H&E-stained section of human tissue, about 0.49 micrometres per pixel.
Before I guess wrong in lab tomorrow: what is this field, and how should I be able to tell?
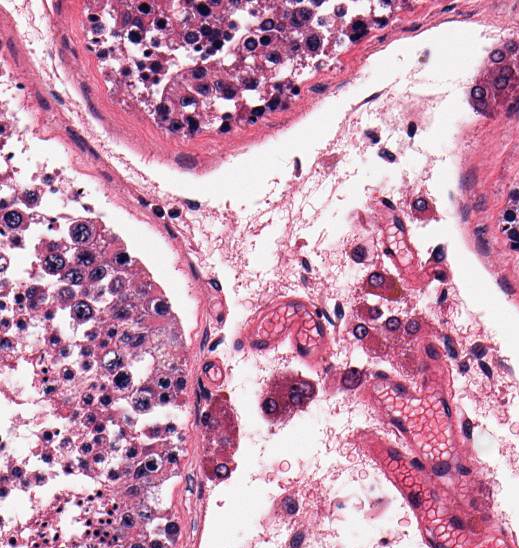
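This is seminiferous tubule. Parts of rounded tubules sit along the top edge, the left half and the right edge, with loose stroma between them. Notice that a pink fibrous band with flattened, elongated nuclei bounds each one. The tubules at the top and left are crowded with rounded cells with round, dark nuclei.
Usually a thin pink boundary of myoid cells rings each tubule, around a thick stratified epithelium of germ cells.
In the central and lower stroma, polygonal cells with abundant eosinophilic cytoplasm and round nuclei lie singly and in small groups.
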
